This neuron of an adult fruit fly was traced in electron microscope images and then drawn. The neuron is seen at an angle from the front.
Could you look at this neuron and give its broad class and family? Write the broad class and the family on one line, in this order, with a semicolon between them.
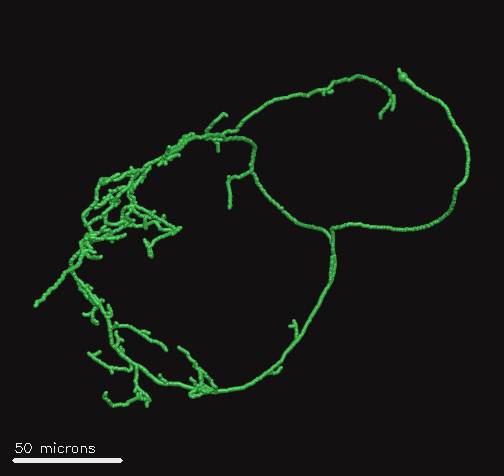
nerve-cord intrinsic neuron; hemilineage 19B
